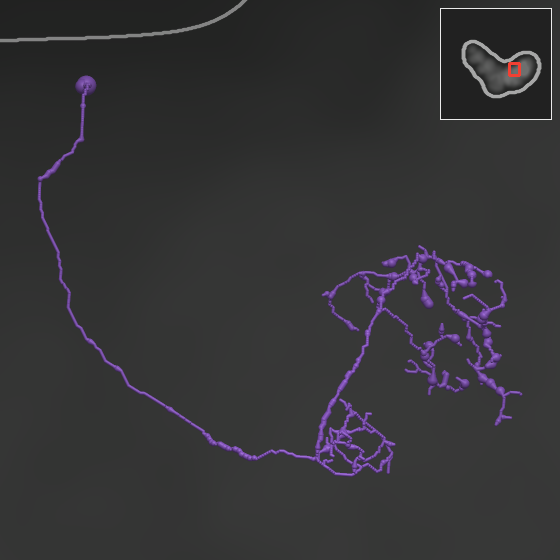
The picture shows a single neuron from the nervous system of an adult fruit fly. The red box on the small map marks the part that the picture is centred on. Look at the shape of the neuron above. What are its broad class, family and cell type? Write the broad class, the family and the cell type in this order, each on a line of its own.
central-brain intrinsic neuron
class CX
vDeltaI_a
